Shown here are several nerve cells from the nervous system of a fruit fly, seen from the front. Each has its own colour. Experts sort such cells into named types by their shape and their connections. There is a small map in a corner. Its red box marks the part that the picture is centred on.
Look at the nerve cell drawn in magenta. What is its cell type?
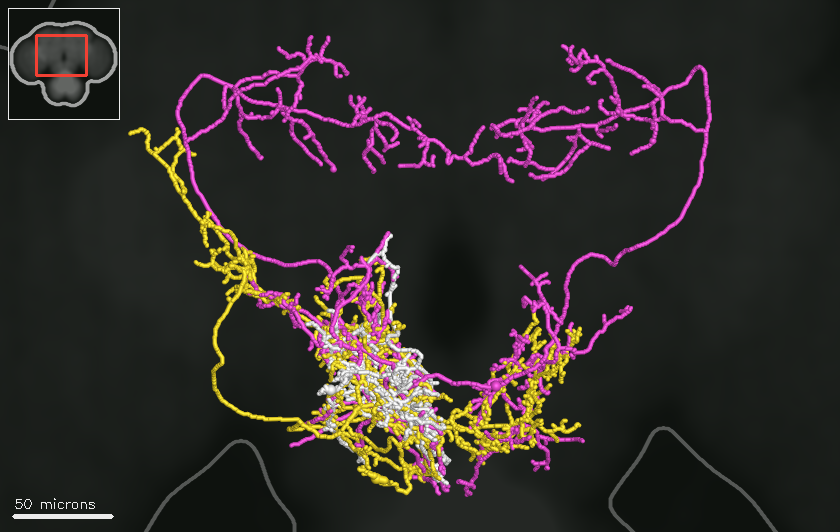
FLA016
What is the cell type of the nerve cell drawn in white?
GNG519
